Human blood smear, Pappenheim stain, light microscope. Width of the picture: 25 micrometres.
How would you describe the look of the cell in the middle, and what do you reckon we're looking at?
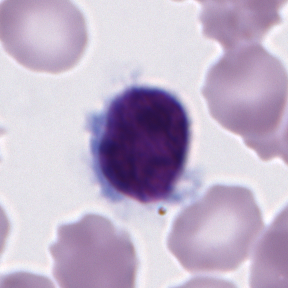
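Look first at the nucleus: it is oval, with no lobes, and its chromatin is dense and dark purple throughout. The cytoplasm has no visible granules. Now follow the edge of the cell: fine, hair-like projections reach out on several sides. This is a hairy cell.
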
